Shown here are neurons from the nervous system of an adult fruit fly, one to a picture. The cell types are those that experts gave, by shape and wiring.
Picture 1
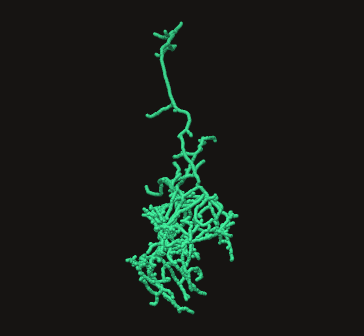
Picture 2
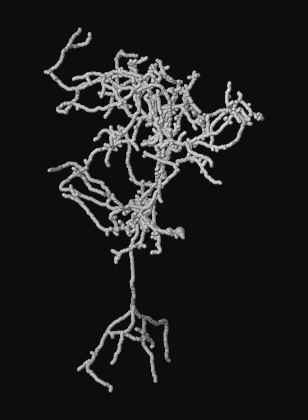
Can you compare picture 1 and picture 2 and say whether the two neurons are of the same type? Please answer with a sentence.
They are of different cell types.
